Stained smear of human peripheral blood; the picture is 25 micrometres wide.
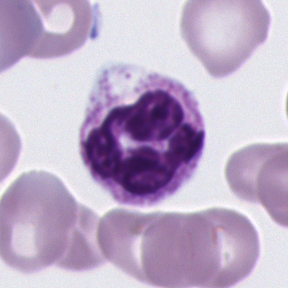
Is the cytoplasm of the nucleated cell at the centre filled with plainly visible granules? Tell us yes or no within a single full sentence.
Yes, within its cytoplasm there are many visible granules.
